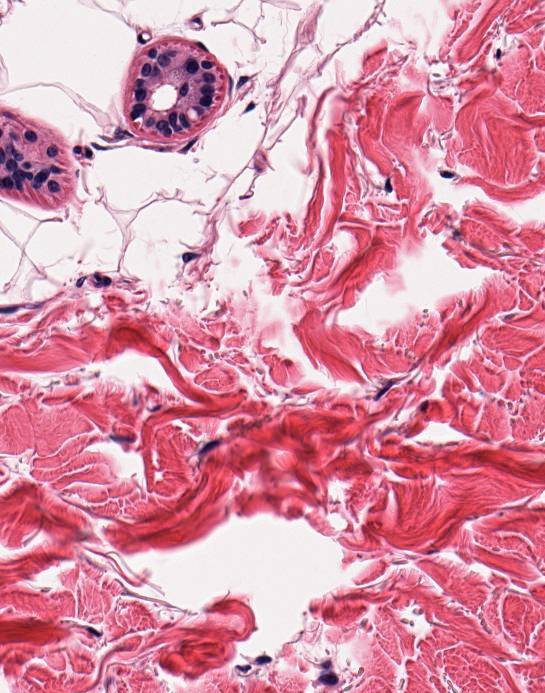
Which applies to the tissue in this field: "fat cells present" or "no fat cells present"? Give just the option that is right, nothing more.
Fat cells present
